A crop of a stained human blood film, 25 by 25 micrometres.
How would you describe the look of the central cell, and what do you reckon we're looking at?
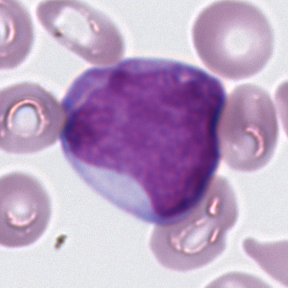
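First, the outline: it's irregular and somewhat angular, not smoothly round. The nucleus fills most of the cell. Most of the cytoplasm I can see lies in a crescent at the lower left, and I can't make out any granules in it. So this is an atypical promyelocyte.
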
